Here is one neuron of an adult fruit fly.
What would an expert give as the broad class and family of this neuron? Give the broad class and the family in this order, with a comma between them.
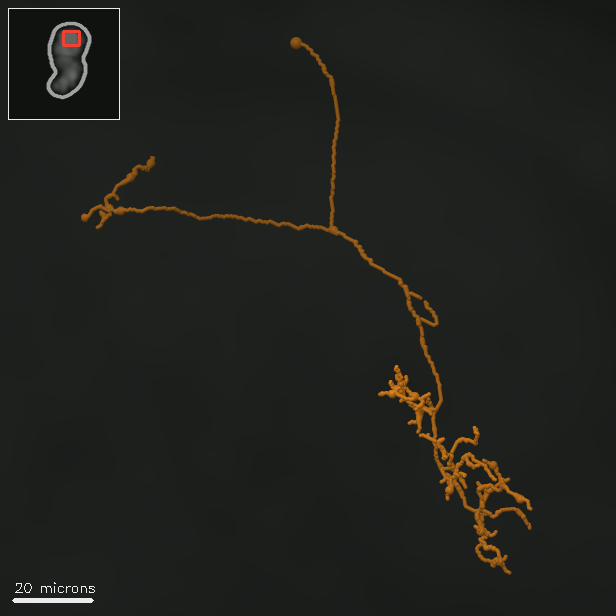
visual projection neuron, LC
